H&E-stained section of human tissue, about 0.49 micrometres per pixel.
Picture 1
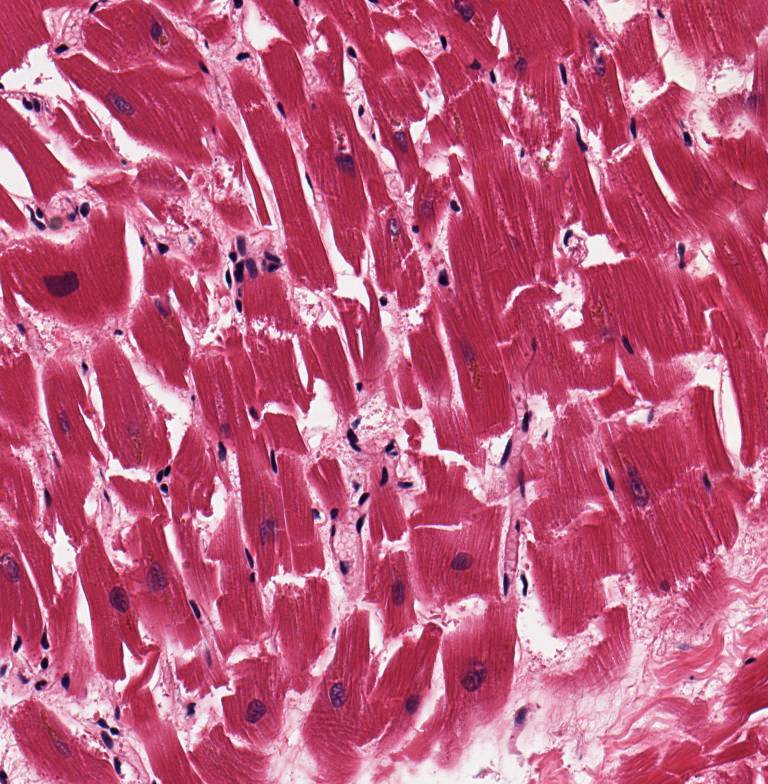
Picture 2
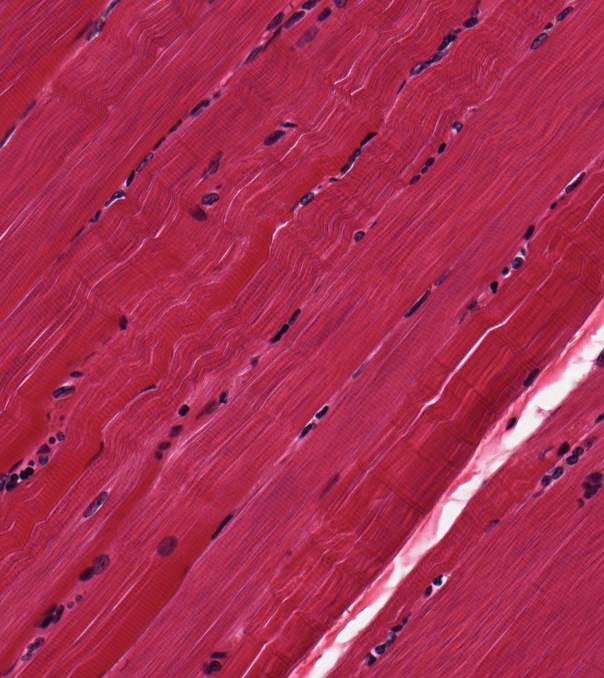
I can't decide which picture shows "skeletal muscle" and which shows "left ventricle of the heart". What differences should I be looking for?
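Let's start with picture 1, which is left ventricle of the heart; picture 2 is skeletal muscle. In picture 1, cardiac muscle fibres cut lengthwise fill almost the whole field on a roughly parallel slant, and some branch to join their neighbours. Look for the fine golden-brown granules clustered near the nucleus in several of these fibres. Now turn to picture 2: long parallel fibres cross the field from lower left to upper right, their dark, elongated nuclei lying at the fibre edges along the long axis.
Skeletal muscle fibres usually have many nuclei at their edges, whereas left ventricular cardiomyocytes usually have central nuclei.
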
